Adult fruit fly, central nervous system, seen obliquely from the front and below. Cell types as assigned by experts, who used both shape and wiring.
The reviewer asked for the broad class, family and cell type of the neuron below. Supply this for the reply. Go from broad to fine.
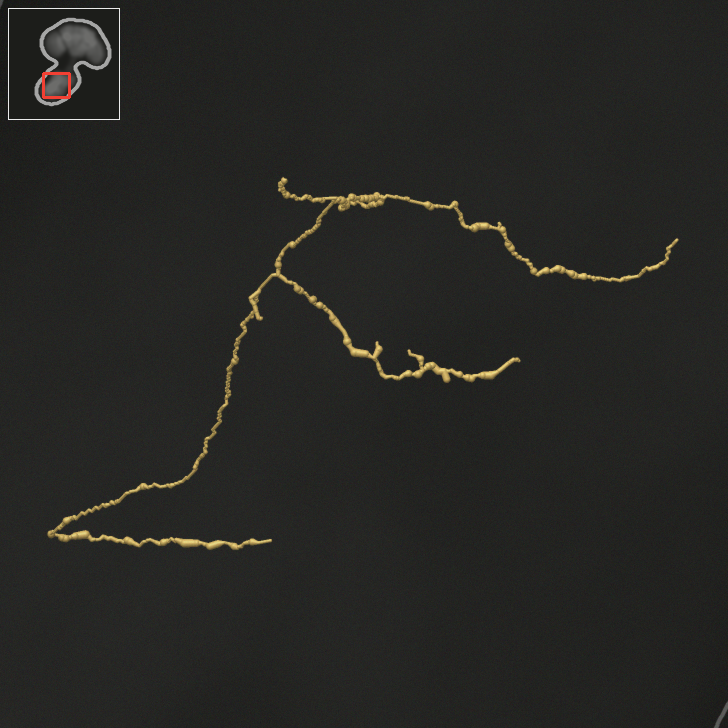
sensory neuron entering the nerve cord; class mechanosensory proprioceptive; SNpp18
